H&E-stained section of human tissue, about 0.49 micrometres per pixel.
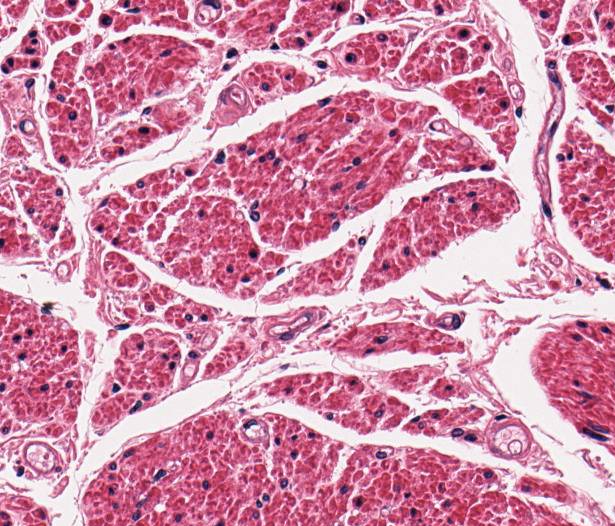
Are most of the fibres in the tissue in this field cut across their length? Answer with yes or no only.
Yes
